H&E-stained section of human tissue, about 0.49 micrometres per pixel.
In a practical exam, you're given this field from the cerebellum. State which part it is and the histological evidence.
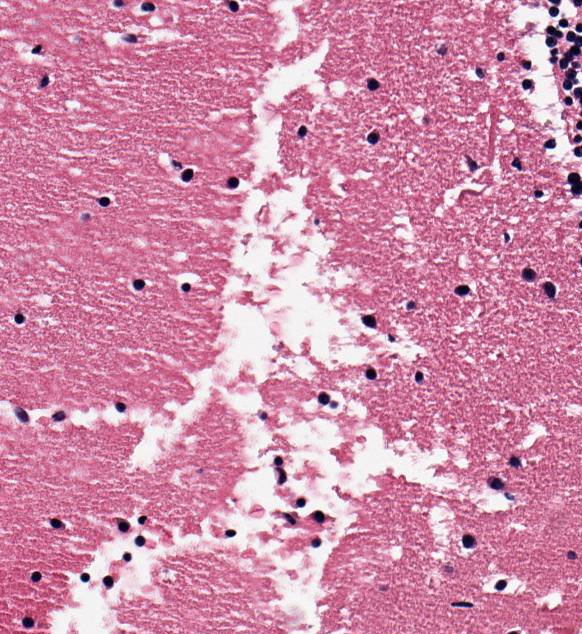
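Molecular layer, on these checks. Matrix: pink, finely granular to fibrillary, over most of the field. Nuclei: small, lying singly within it.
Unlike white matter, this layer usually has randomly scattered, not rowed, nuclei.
Also: a dense crowd of small dark round nuclei at top right; a branching white cleft down the middle, holding pale pink fragments and a few dark nuclei.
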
